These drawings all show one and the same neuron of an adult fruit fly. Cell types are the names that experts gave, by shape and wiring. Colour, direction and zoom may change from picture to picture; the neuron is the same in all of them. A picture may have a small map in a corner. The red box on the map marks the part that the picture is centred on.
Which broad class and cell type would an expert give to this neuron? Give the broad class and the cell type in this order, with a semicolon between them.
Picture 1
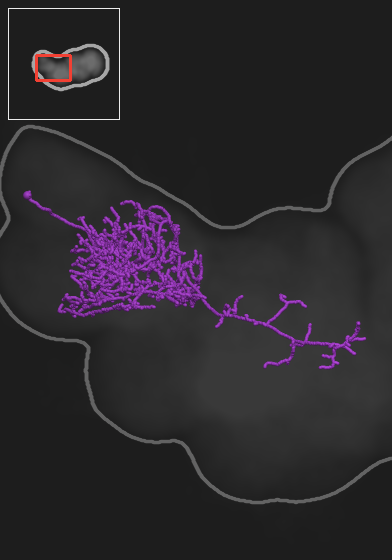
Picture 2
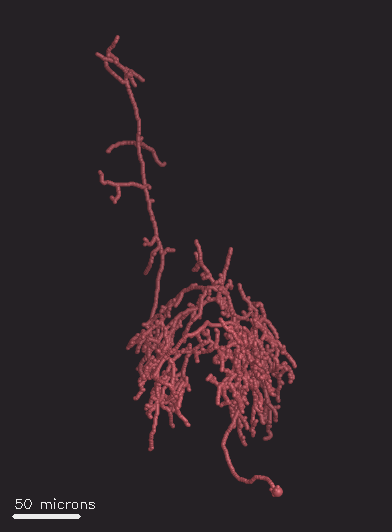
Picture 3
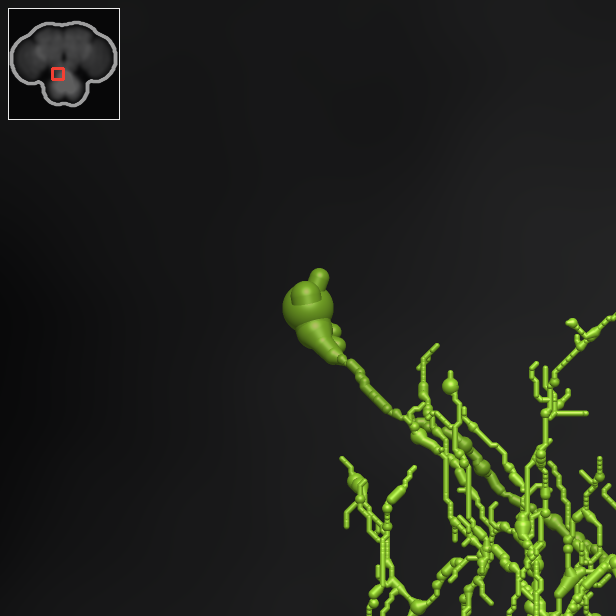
nerve-cord intrinsic neuron; INXXX031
